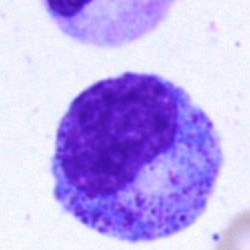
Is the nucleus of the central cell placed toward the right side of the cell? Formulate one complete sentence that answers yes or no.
No, toward the left of the cell is where the nucleus sits.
